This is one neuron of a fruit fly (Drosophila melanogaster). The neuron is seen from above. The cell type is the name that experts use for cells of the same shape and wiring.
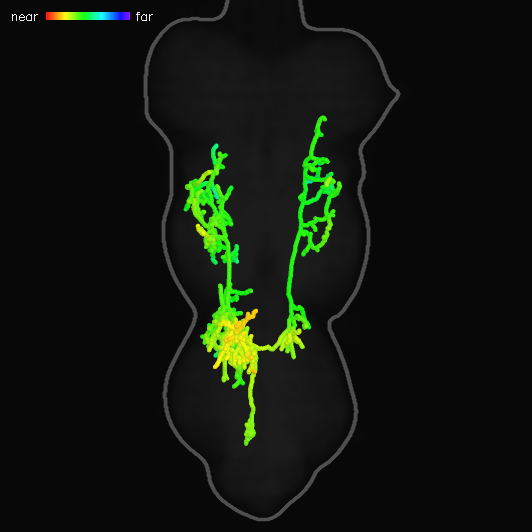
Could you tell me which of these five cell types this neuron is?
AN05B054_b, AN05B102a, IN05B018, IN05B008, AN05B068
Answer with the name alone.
IN05B008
